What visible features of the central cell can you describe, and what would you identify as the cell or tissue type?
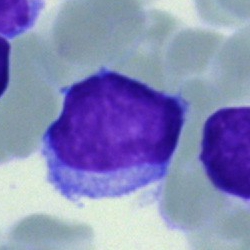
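A single unlobed mass forms the nucleus, which fills most of the cell. Around it, the cytoplasm is pale blue. Along the lower edge the cytoplasm is ragged, with small fine projections. This cell is a lymphocyte.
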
